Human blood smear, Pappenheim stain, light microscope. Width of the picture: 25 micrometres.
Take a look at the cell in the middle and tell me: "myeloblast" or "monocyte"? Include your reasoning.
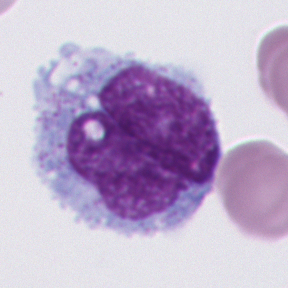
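This is a monocyte. Its nucleus, about 13 micrometres across, is folded, with a deep cleft running across it. The cytoplasm forms a wider rim on the left side of the nucleus than on the right and holds fine, dust-like pinkish-purple granules. Several small clear vacuoles lie in it, mostly towards the upper left.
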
